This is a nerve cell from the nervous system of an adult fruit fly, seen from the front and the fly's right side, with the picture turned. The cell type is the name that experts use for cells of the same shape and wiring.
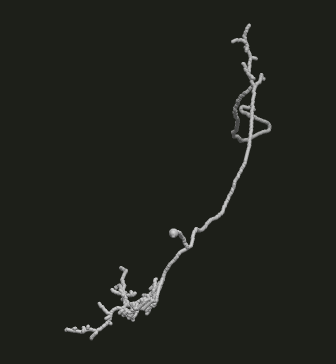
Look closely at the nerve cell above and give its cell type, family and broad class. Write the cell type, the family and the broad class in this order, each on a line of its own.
AOTU038
hemilineage AOTUv3_ventral
central-brain intrinsic neuron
